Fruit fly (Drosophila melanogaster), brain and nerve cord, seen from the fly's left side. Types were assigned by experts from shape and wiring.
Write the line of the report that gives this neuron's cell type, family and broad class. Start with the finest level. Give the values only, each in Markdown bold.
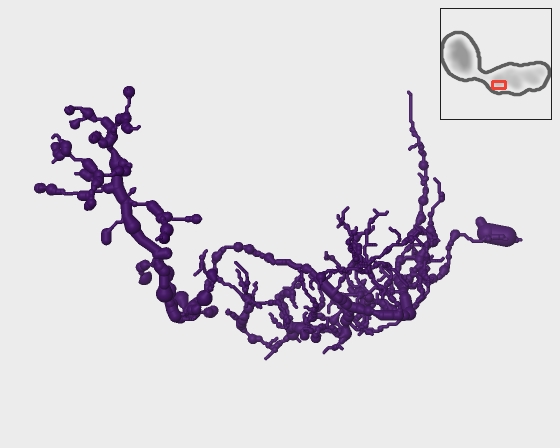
**IN01B010**, **hemilineage 01B**, **nerve-cord intrinsic neuron**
